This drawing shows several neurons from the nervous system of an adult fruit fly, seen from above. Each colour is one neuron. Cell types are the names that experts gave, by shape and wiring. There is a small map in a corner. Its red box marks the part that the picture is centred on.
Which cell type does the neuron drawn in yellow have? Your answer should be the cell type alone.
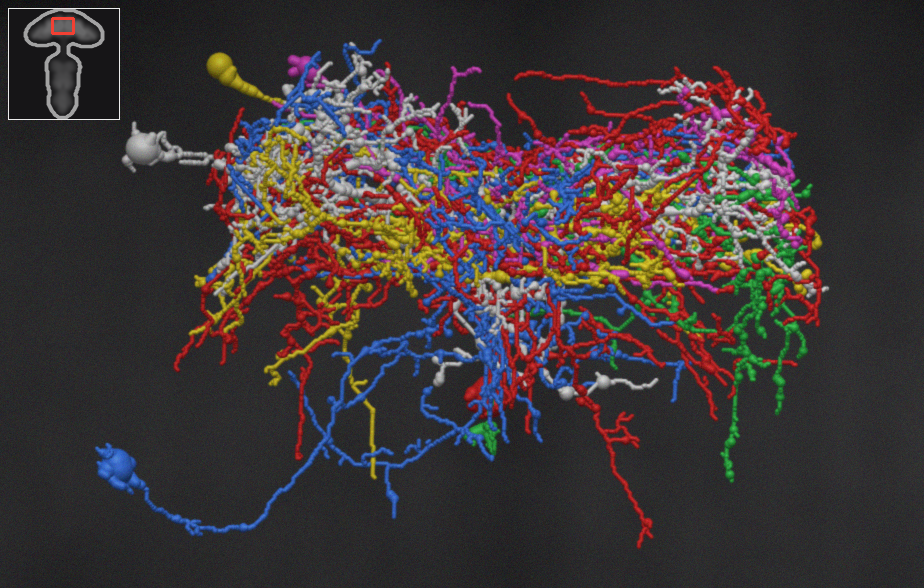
GNG054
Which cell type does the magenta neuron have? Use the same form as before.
GNG086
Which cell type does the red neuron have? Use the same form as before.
GNG043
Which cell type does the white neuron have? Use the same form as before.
GNG026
